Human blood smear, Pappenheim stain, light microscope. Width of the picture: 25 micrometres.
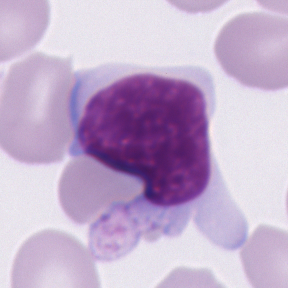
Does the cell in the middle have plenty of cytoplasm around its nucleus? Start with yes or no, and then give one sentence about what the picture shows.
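Yes. The cytoplasm is pale grey-blue and fairly plentiful, widest below and to the right of the nucleus.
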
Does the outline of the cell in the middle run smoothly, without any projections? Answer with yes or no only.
No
